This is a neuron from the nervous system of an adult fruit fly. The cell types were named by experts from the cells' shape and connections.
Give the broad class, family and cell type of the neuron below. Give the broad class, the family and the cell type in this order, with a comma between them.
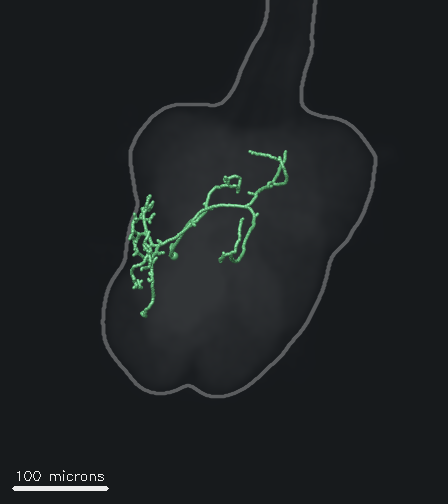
nerve-cord intrinsic neuron, hemilineage 07B, IN07B073_d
